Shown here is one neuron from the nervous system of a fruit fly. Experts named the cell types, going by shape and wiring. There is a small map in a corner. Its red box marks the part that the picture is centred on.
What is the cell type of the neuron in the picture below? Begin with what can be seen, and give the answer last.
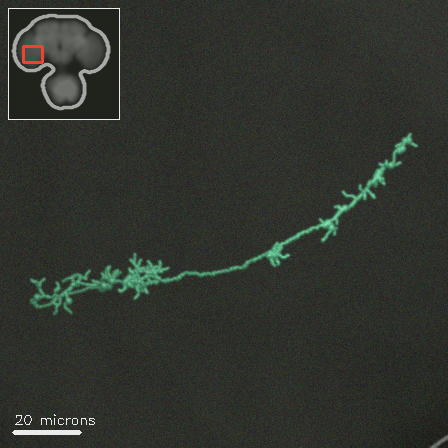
By the scale bar it is about 120 microns wide in this view. The picture shows dozens of branch ends. Its broad class is optic-lobe intrinsic neuron. The cell type is TmY5a.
